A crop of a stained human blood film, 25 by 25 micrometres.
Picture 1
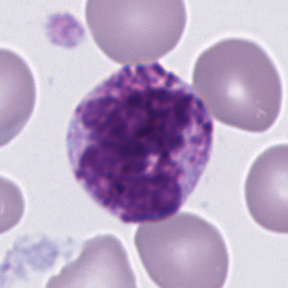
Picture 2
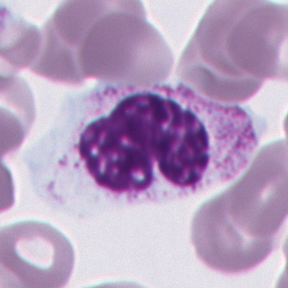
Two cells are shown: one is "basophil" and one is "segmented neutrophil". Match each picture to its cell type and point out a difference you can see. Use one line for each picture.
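The cell in picture 1 is a basophil. The dark nuclear mass fills most of the cell.
The cell in picture 2 is a segmented neutrophil. The cytoplasm is abundant and very pale greyish-blue.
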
